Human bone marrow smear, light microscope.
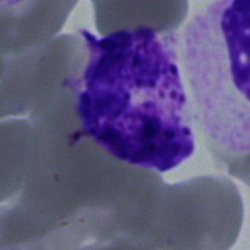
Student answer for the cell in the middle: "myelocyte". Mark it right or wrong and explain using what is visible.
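Decisive: granules hide the nucleus, so its outline cannot be traced.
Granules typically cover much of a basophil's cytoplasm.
Verdict: basophil, not myelocyte. Also seen: small pointed tags on the left side and a small pale spot near the middle. Pale grey red cells press against the left and lower sides.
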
